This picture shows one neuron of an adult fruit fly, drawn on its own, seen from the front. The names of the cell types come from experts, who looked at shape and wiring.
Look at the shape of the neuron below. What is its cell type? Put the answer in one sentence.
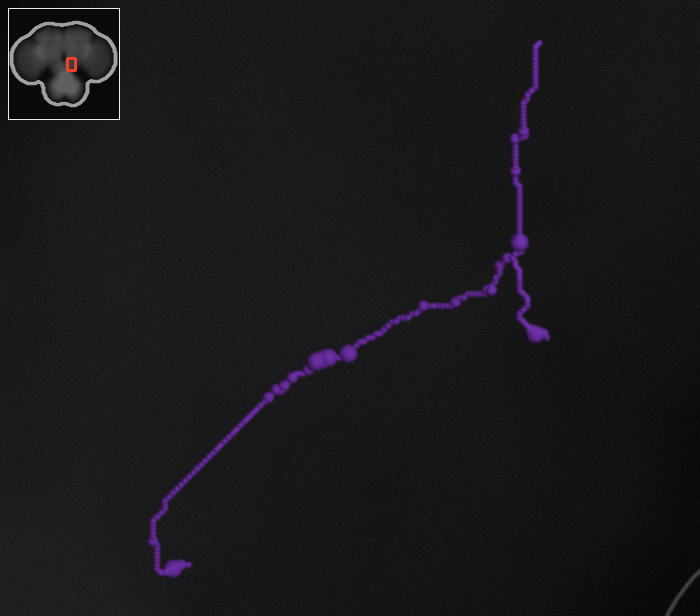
The cell type is JO-FV.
